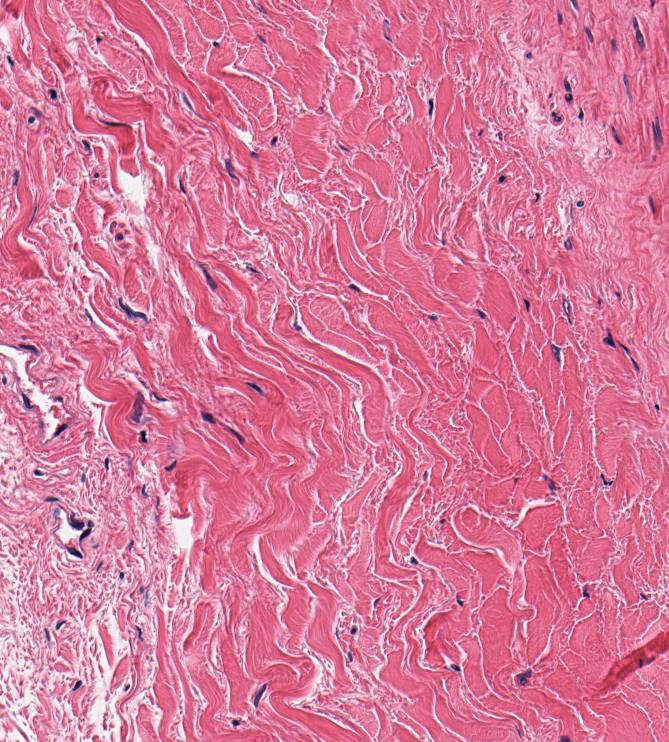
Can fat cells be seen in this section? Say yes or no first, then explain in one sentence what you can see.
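No. No adipocytes are seen in the field.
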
